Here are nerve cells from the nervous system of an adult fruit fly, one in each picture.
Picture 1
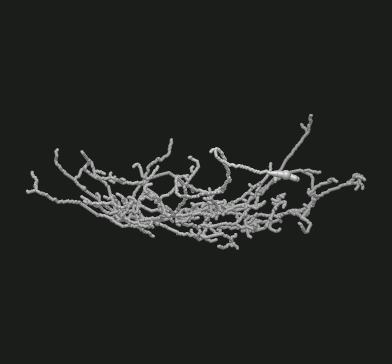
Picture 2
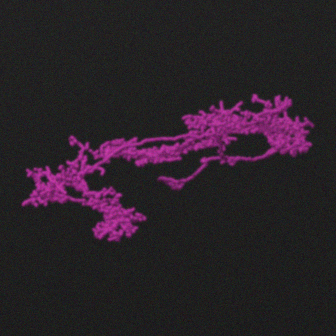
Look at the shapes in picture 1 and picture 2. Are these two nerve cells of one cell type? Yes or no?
no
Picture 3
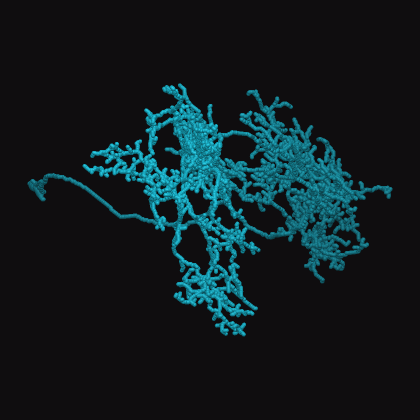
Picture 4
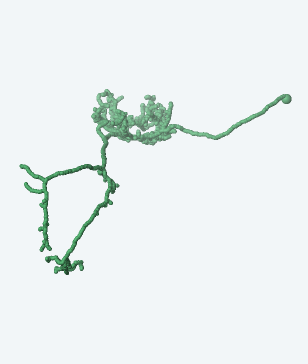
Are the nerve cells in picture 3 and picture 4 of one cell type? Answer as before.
no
